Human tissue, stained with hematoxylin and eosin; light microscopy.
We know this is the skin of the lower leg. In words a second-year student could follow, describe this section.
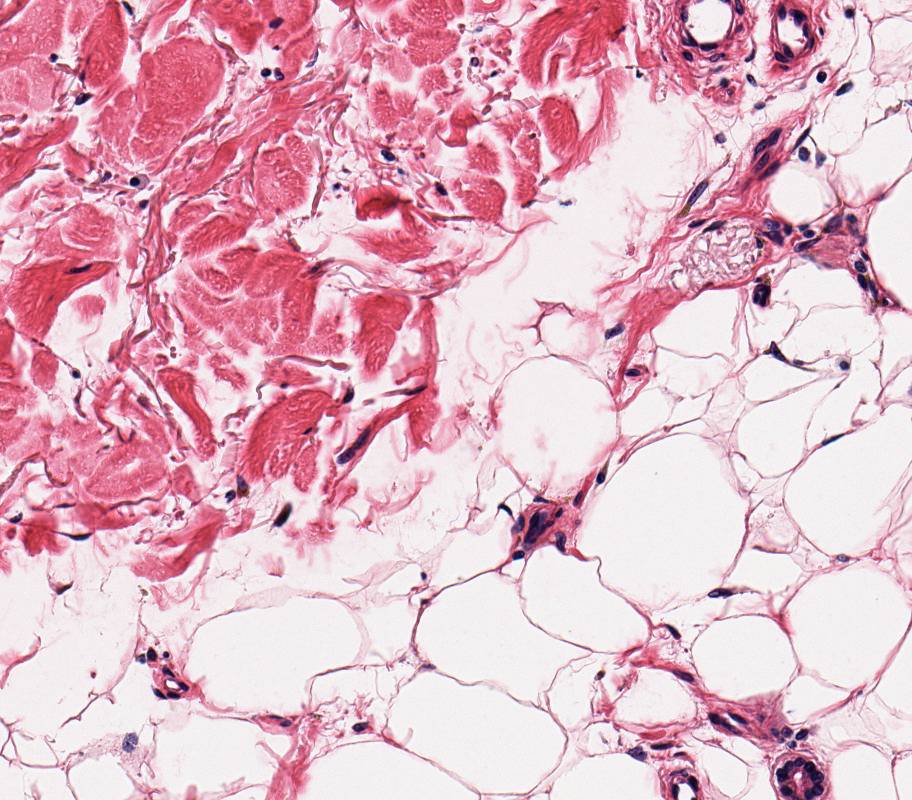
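So, the fat here: large empty polygonal spaces, each separated from the next by thin pink membranes. There are only a few adipocyte nuclei, and they're flattened, pressed against those thin cell borders. In the upper right corner sit small round vessels with thick pink walls and dark nuclei. And I see no epithelium anywhere.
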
